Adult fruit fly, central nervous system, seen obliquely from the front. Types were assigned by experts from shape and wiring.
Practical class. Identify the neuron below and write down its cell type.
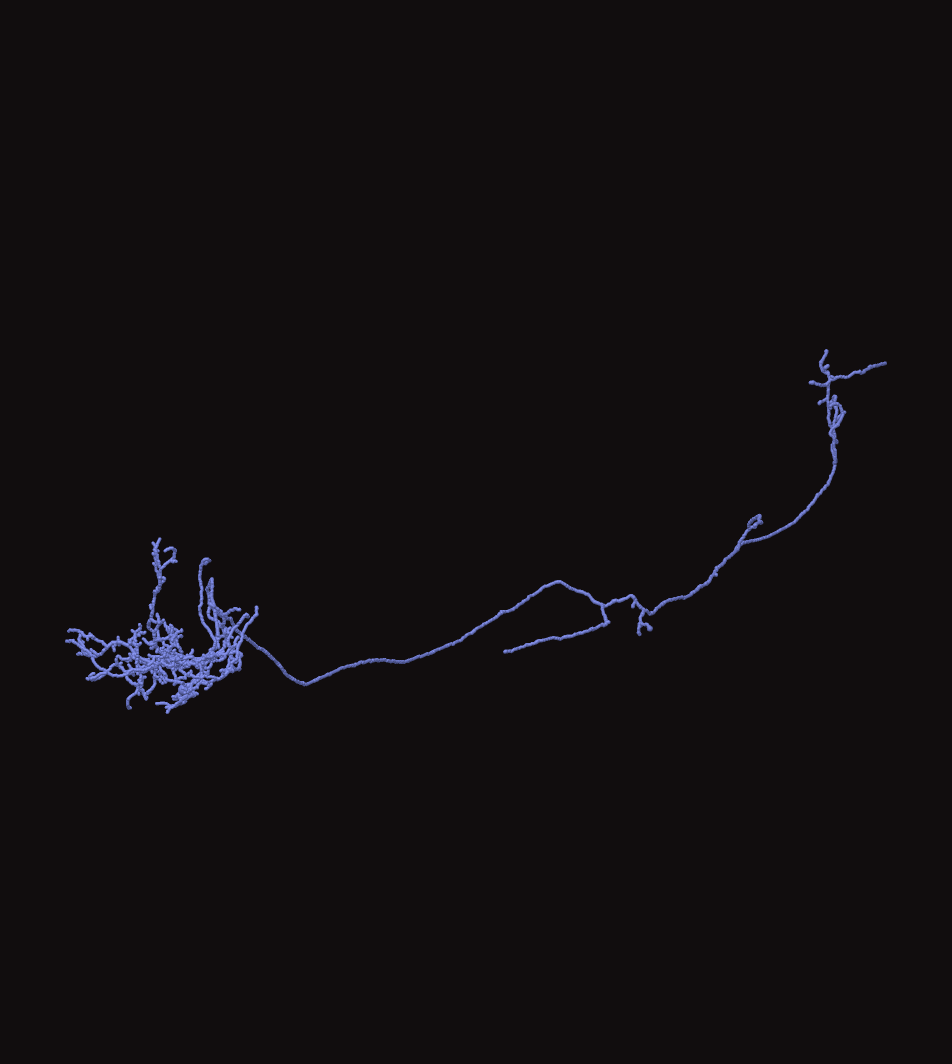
DNge128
